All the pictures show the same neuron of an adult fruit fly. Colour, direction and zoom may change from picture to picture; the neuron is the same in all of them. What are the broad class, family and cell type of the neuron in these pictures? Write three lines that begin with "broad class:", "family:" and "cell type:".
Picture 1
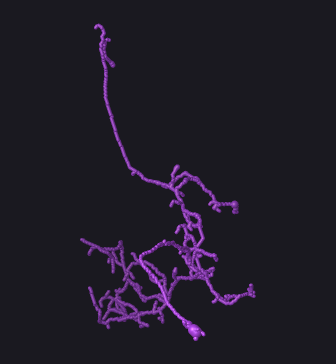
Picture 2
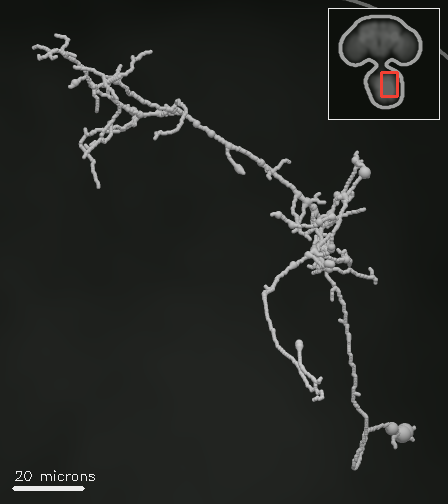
broad class: nerve-cord intrinsic neuron
family: hemilineage 16B
cell type: IN16B099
